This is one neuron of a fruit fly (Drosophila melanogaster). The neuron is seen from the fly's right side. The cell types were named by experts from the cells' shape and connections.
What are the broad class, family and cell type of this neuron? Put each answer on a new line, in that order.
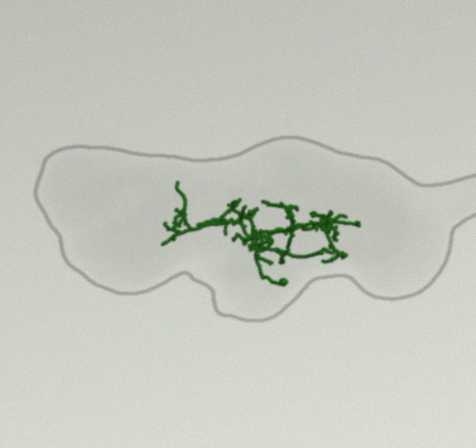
nerve-cord intrinsic neuron
hemilineage 05B
IN05B066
